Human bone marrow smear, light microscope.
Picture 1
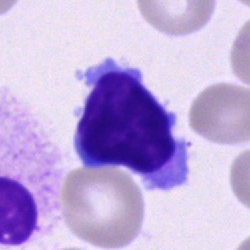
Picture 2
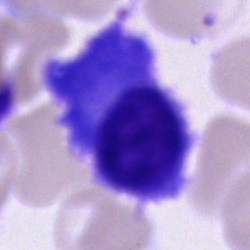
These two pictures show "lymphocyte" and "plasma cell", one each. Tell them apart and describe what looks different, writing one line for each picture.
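Picture 1: lymphocyte. The cytoplasm is scant.
Picture 2: plasma cell. The cytoplasm forms a broad mass extending toward the upper left.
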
